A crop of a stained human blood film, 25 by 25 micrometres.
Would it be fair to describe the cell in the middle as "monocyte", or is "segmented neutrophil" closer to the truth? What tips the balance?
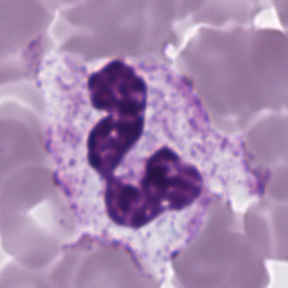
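Segmented neutrophil, not monocyte.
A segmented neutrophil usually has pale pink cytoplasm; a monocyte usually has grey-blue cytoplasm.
Here: cytoplasm abundant and very pale, fine pinkish-violet granules scattered throughout. Chromatin dark purple, coarsely clumped. Outline irregular rather than smoothly round.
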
